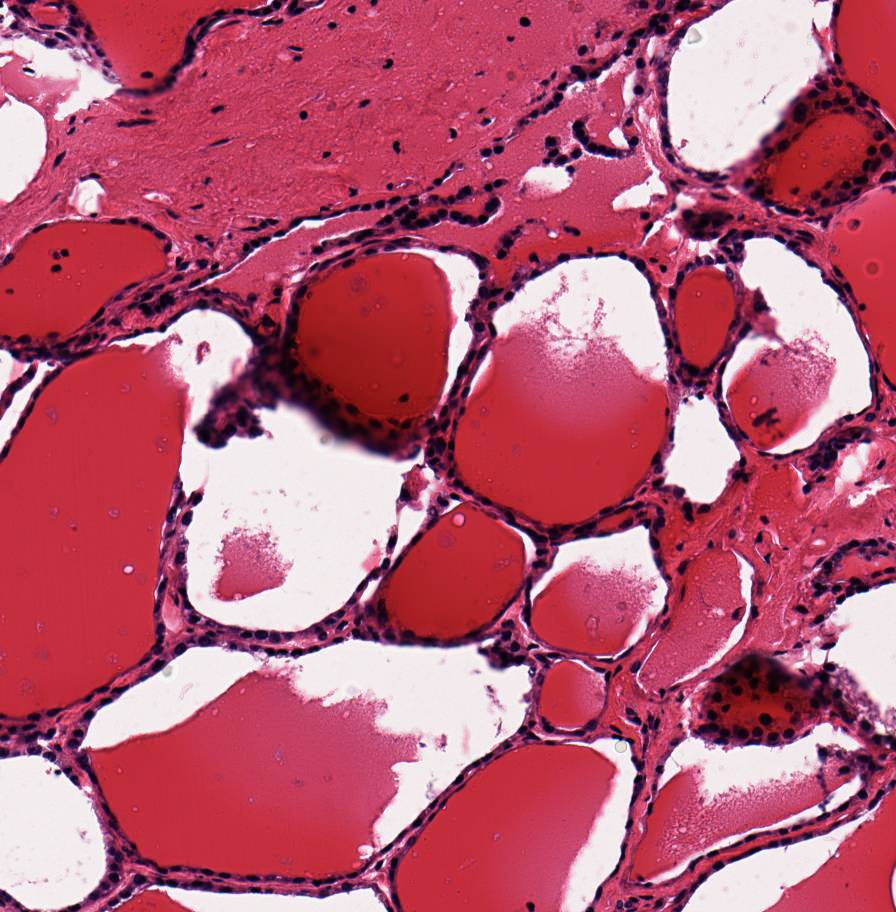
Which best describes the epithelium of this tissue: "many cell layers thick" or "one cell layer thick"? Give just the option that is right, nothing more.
One cell layer thick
